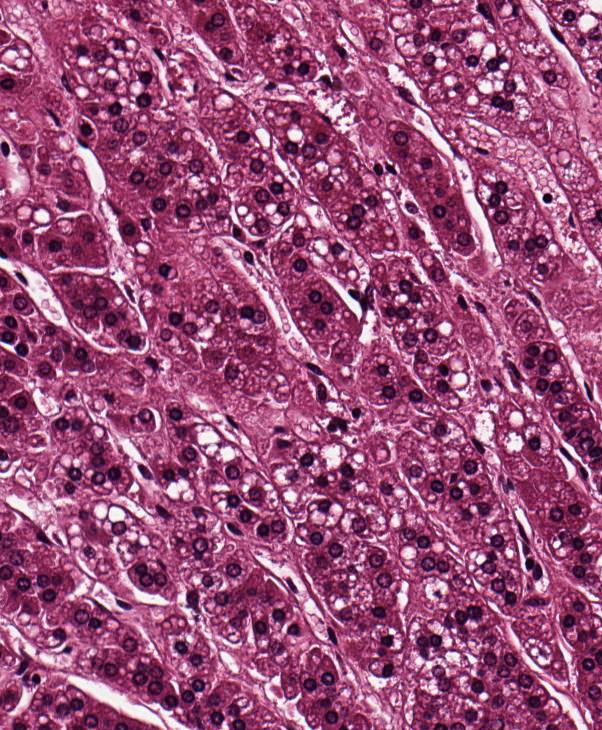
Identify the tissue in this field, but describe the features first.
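Long parallel cords of cells run diagonally from upper left to lower right across the whole field. Many cells have cytoplasm filled with numerous small, round, clear vacuoles. The nuclei of the cord cells are round, dark and central. Nowhere do the cells form glands or tubules around central lumens. The tissue is adrenal gland.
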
